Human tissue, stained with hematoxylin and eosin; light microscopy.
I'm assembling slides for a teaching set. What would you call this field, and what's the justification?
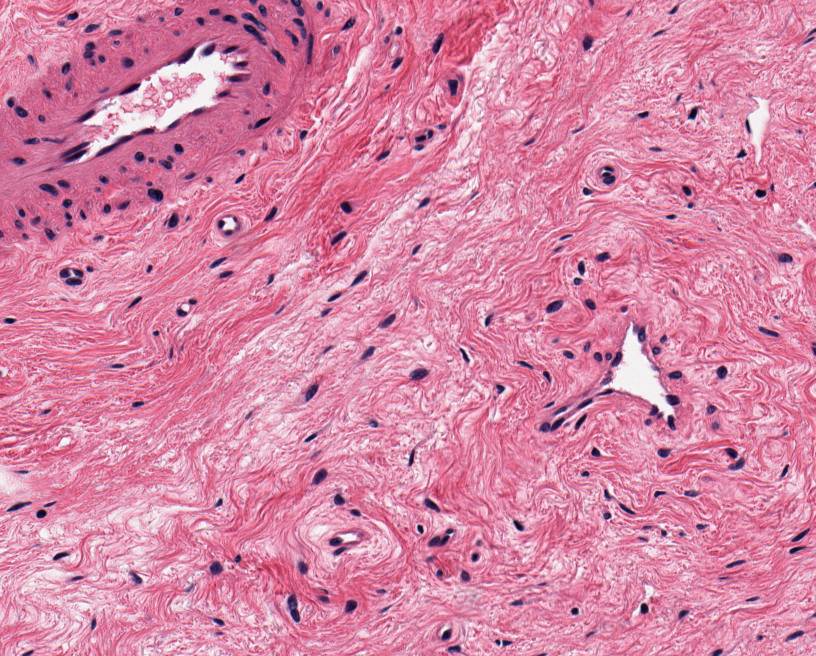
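That's dense connective tissue. The pink collagen fibres are wavy and swirl in varying directions across the field.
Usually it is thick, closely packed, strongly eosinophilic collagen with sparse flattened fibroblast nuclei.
Here most stromal nuclei are small, dark and spindle-shaped, with no obvious cytoplasm.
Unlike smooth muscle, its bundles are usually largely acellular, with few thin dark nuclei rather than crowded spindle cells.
A thick-walled muscular vessel sits upper left, and small vessels ringed by concentric collagen are scattered about.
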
